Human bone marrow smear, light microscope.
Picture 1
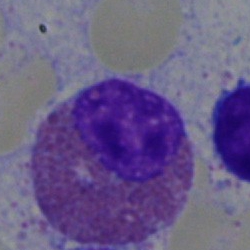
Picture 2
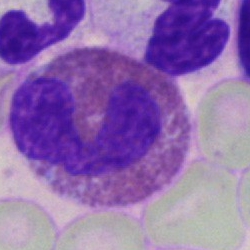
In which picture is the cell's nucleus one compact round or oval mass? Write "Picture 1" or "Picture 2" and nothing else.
Picture 1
